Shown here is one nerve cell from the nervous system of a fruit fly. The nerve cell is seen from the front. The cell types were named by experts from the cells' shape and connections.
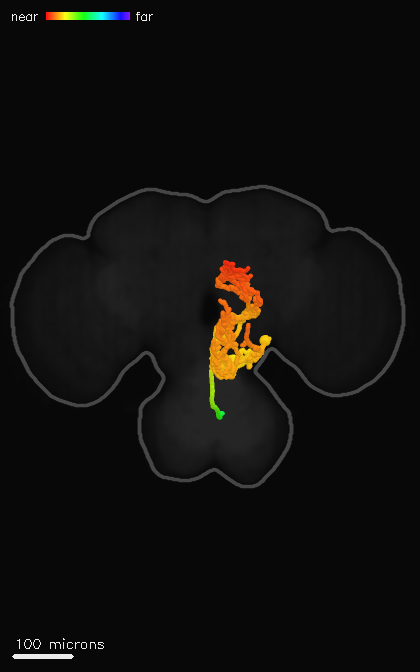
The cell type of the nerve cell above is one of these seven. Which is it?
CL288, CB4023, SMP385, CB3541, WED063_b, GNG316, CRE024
GNG316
